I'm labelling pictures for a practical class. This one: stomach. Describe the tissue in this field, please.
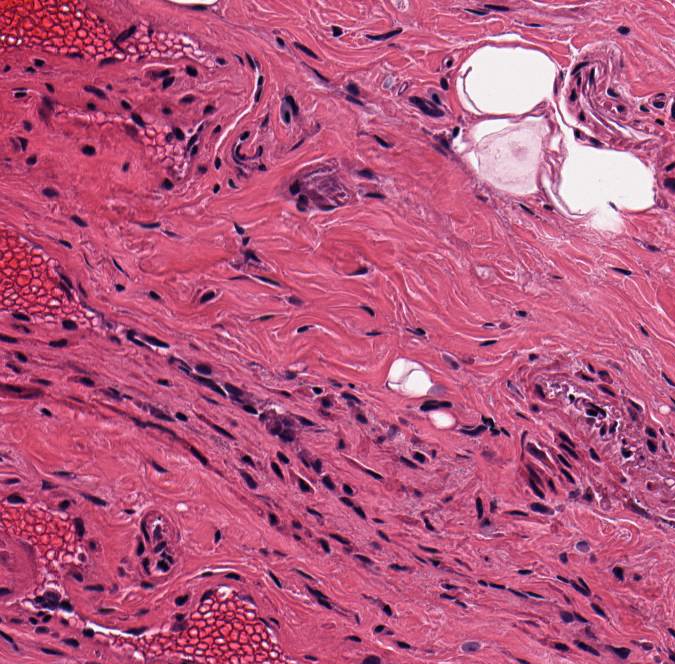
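Collagen bundles run mainly on a diagonal, from upper left to lower right. Between them lie scattered spindle-shaped cells with elongated dark nuclei. Vessels packed with red blood cells follow the left edge and the bottom, and a small group of clear rounded spaces sits in the upper right.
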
